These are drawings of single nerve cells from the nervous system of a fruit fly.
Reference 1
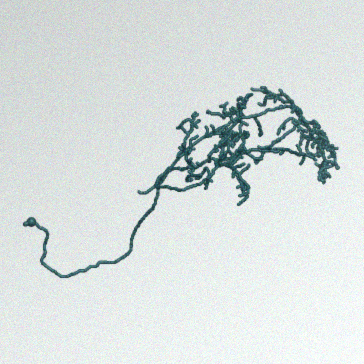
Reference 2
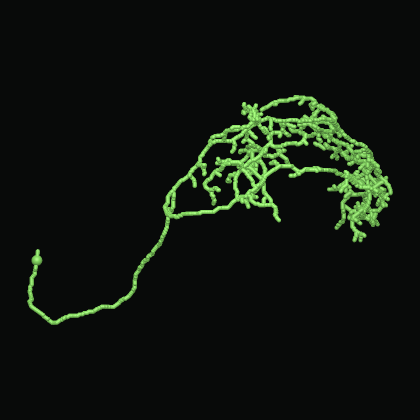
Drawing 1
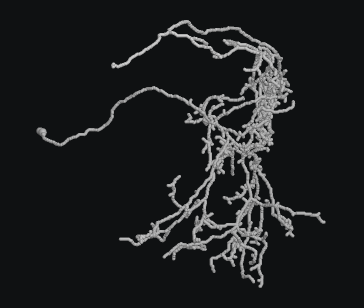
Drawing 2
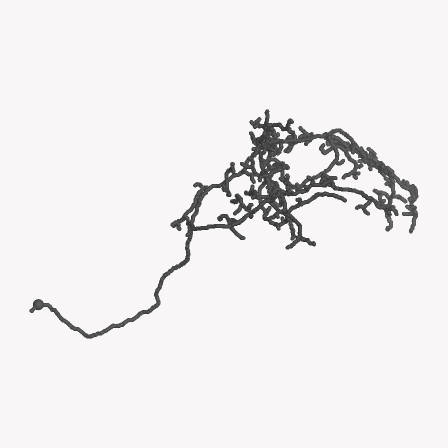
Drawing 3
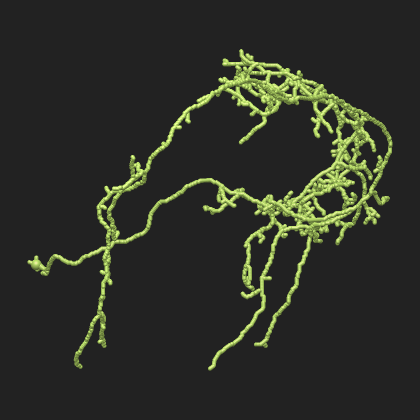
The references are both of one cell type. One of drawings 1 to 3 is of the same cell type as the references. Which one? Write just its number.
2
